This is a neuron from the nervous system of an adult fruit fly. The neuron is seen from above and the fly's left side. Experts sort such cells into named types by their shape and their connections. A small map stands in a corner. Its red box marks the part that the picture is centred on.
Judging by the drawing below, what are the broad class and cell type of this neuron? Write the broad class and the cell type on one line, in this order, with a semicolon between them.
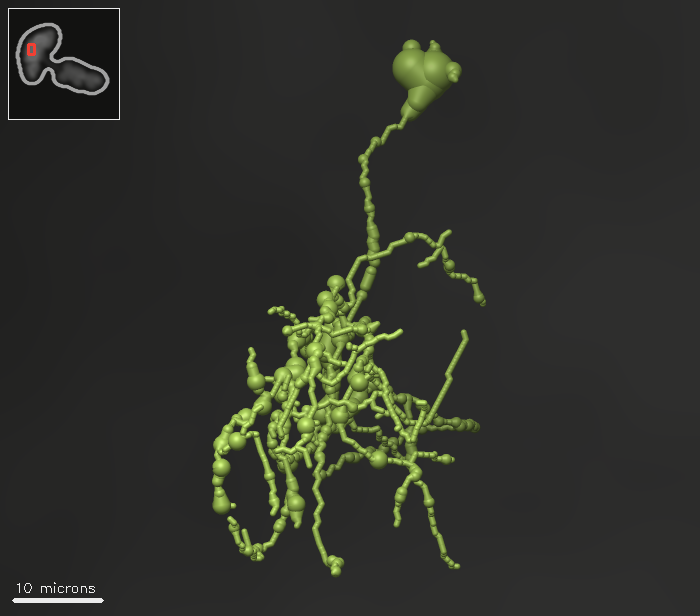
motor neuron of the brain; MNx05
